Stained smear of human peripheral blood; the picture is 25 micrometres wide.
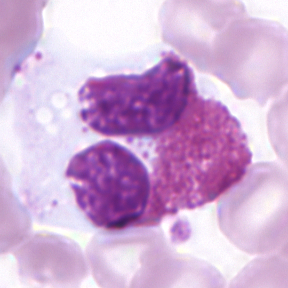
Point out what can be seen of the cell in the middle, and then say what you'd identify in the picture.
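Two separate nuclear lobes are present, lying one above the other. Their chromatin is dark purple and coarsely clumped. The cytoplasmic granules are pinkish-red. The cell in the middle is an eosinophil.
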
